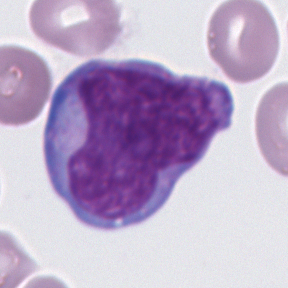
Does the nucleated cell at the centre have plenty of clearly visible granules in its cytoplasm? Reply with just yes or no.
No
